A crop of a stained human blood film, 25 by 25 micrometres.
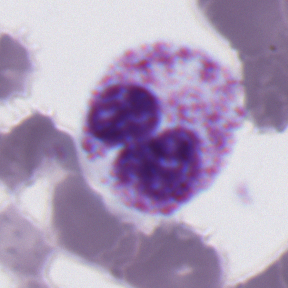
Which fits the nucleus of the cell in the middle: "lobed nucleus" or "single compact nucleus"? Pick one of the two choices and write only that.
Lobed nucleus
